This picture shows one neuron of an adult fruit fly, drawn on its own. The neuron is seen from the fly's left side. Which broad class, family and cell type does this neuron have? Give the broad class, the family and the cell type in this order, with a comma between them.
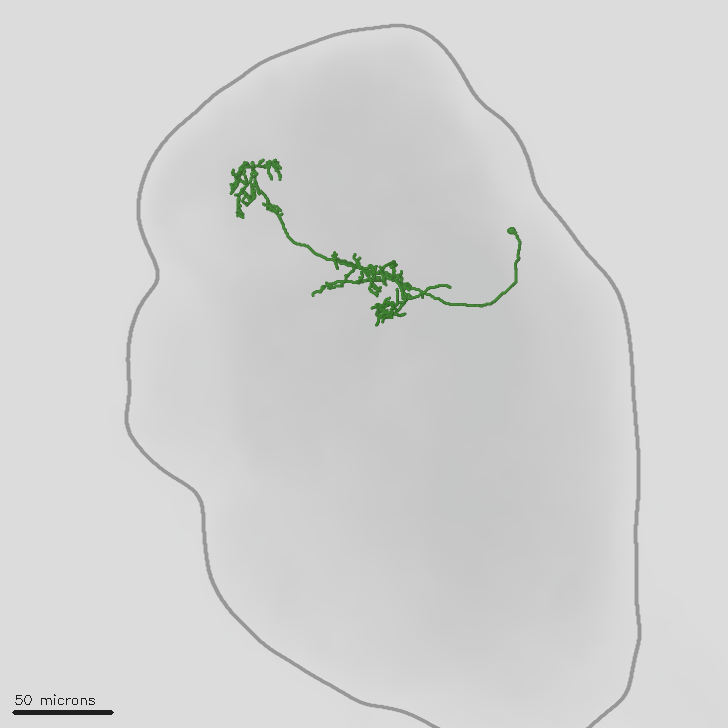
central-brain intrinsic neuron, hemilineage DL1_ventral, AOTU061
